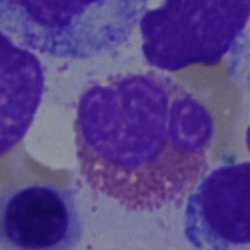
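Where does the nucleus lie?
In the upper part of the cell, leaving the lower part to cytoplasm.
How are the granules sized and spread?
Fairly even in size, reaching right to the cell edge.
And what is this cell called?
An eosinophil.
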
